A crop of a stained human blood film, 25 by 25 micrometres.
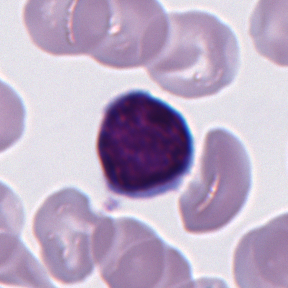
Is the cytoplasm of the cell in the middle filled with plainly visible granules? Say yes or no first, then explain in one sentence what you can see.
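No. No granules are seen in the cytoplasm.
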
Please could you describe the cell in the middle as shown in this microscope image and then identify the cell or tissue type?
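Nucleus round in outline, about 8 micrometres across, filling nearly the whole cell. Chromatin dense and dark purple throughout. Cytoplasm scant: a thin rim, mainly along the lower edge of the cell, pale bluish. Cell: typical lymphocyte.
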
